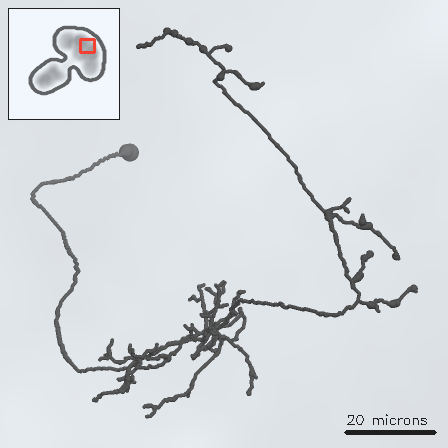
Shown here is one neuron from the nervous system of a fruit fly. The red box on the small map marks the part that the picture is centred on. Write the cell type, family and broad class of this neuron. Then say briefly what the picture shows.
The cell type is FS1A_c. The name of its family is class CX. It is a central-brain intrinsic neuron. It is in the brain and does not reach the nerve cord. From top to bottom in the picture it spans about 85 microns. The picture shows dozens of branch ends.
